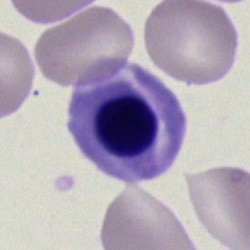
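Erythroblast. Look first at the nucleus: its chromatin is dense and uniformly dark, with no open pattern visible, and no nucleoli can be seen. The cytoplasm holds no granules. Now notice the pale crescent lying in the cytoplasm just to the right of the nucleus.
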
